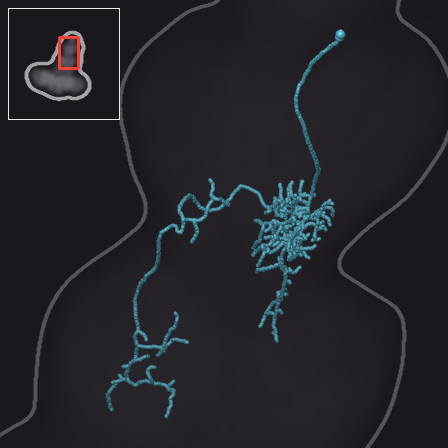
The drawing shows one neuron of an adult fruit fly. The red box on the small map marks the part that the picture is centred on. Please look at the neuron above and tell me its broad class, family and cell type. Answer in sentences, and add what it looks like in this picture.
It is a nerve-cord intrinsic neuron. The family is hemilineage 06A. It is of cell type IN06A073. Its cell body lies at the upper right of the picture. Dozens of branch ends can be seen.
